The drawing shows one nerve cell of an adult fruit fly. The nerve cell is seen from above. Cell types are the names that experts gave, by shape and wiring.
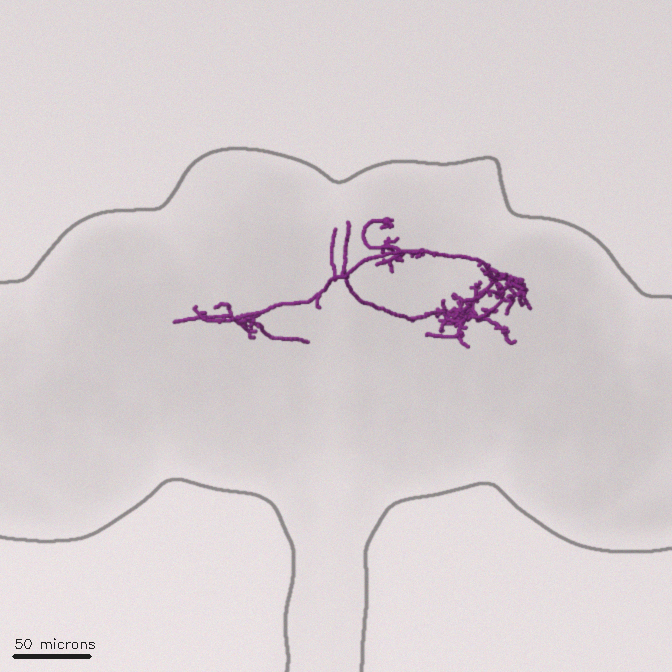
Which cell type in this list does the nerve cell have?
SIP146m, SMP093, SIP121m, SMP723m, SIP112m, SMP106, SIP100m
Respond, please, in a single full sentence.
The cell type this nerve cell represents is SMP723m.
